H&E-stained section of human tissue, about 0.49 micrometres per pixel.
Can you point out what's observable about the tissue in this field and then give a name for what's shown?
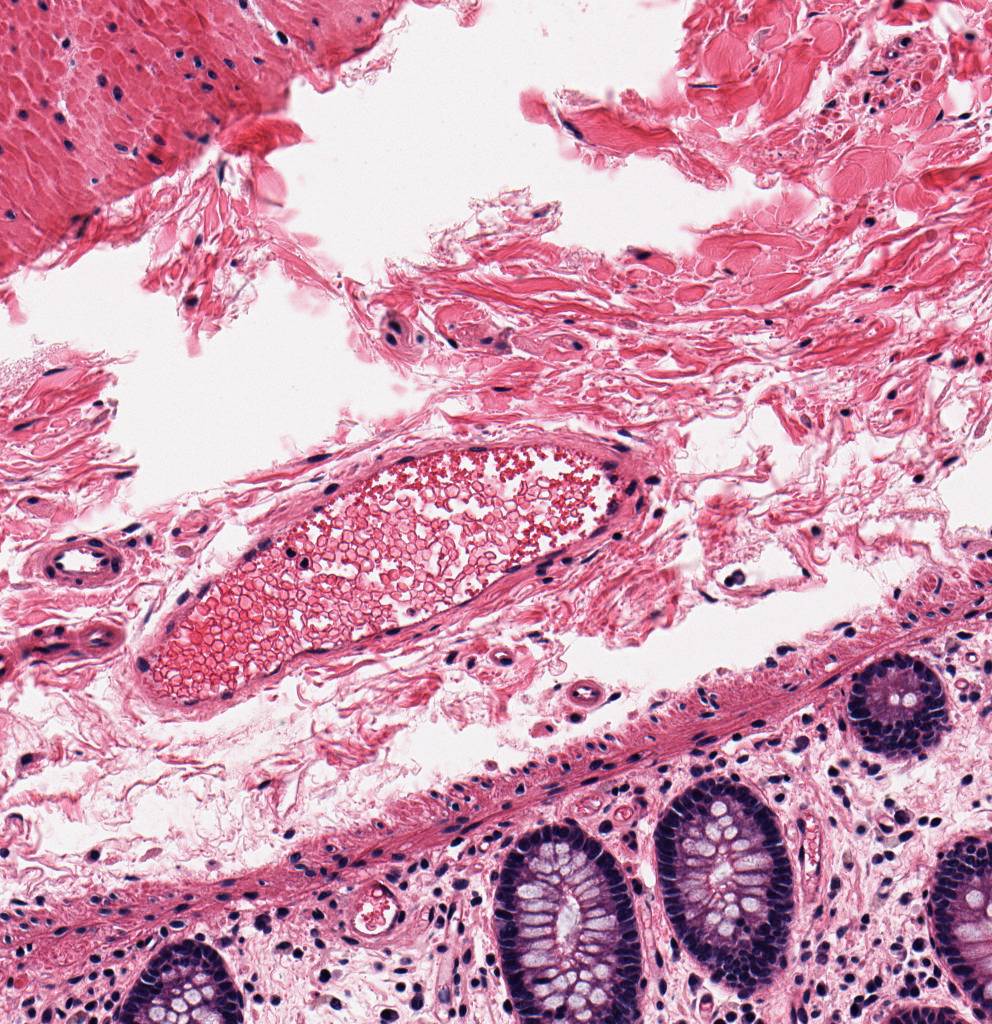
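Gland-bearing mucosa lies lowest, loose connective tissue midfield, muscle topmost. Its glands, cut across as round to oval crypts with small central lumens, are lined by columnar cells and many pale mucin-filled goblet cells. Thin smooth muscle runs above the crypts. This is transverse colon.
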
